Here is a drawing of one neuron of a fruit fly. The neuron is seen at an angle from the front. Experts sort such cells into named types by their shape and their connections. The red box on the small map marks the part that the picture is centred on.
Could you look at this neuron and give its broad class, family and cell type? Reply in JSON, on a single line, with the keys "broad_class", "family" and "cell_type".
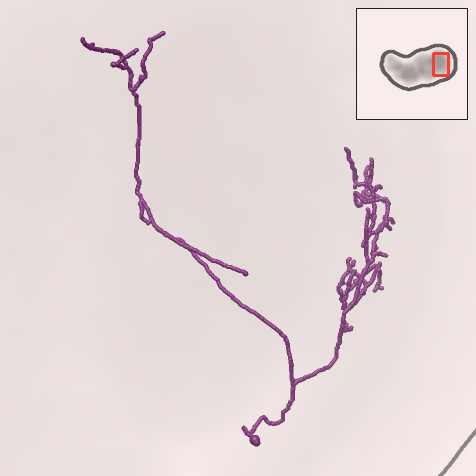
{"broad_class": "visual projection neuron", "family": "MeVP", "cell_type": "MeVP5"}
